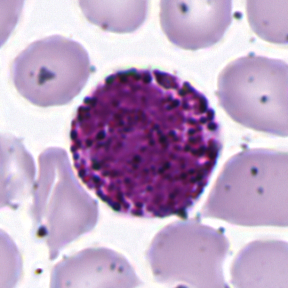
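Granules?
Coarse, dark purple, crowding the cell.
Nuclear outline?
Hidden beneath the overlying granules.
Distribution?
Densest along the margin; the centre is paler purple than the granular rim.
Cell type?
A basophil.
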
